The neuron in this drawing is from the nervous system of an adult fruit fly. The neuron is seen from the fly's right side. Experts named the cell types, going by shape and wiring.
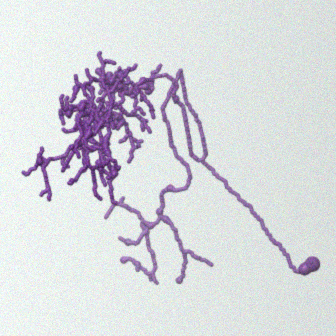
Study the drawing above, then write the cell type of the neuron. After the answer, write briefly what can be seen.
The cell type is Li21. Its broad class is optic-lobe intrinsic neuron. The cell body is at the lower right of the picture. Dozens of branch ends can be seen.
